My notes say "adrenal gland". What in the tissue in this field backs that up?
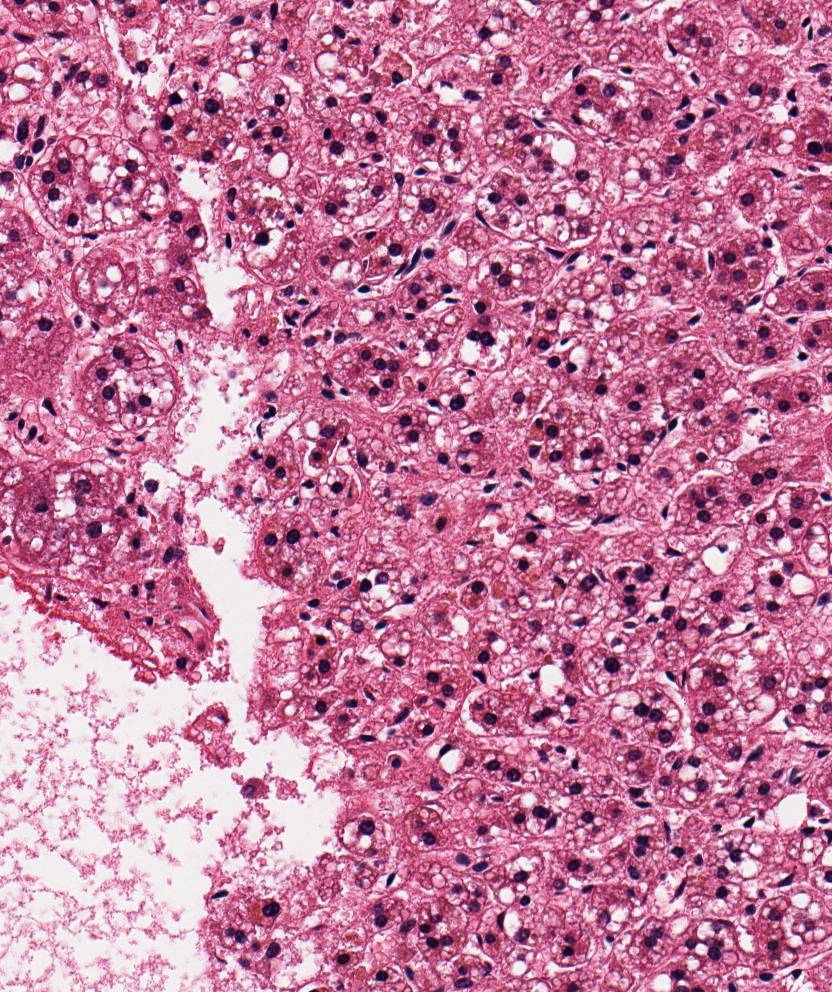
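This section is adrenal gland. Many cells have pale, finely vacuolated, foamy cytoplasm, and their nuclei are small, round and darkly stained.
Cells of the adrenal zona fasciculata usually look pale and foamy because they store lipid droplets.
That cytoplasm fits the adrenal gland. The arrangement fits less well: across most of the field, polygonal cells sit in rounded nests divided by thin delicate partitions, without gland lumens.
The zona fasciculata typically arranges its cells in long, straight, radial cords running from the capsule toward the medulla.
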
